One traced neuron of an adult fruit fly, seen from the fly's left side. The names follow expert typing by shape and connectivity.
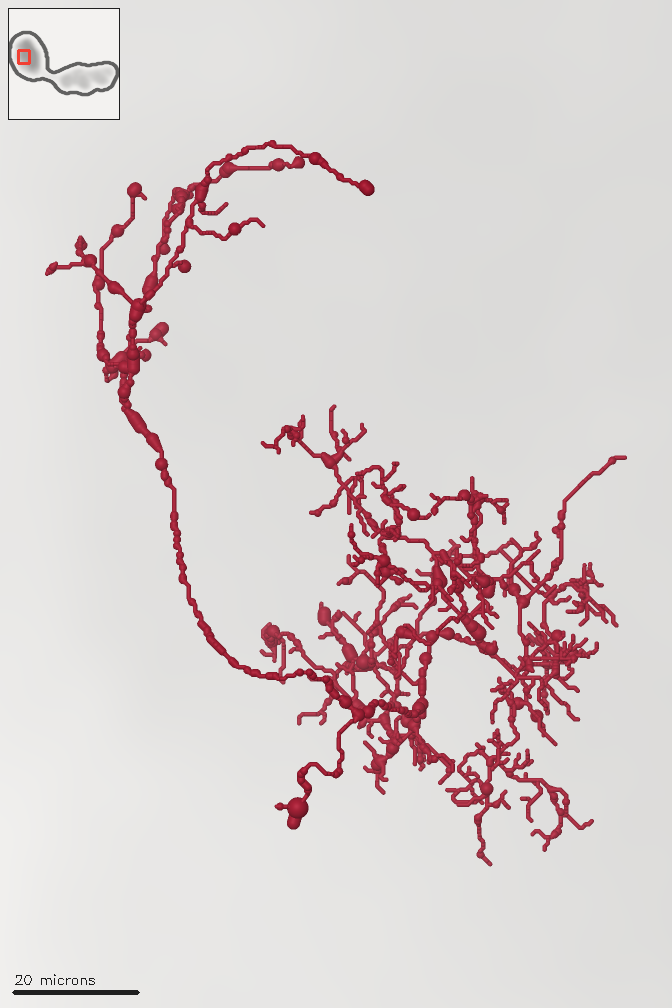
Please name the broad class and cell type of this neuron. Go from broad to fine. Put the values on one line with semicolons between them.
central-brain intrinsic neuron; CB3499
